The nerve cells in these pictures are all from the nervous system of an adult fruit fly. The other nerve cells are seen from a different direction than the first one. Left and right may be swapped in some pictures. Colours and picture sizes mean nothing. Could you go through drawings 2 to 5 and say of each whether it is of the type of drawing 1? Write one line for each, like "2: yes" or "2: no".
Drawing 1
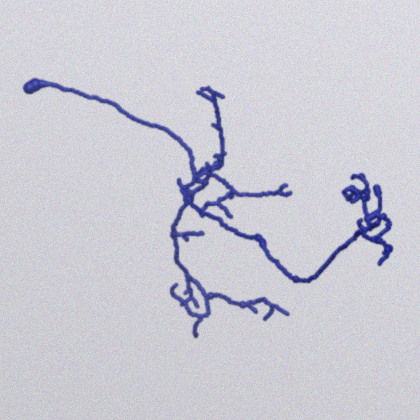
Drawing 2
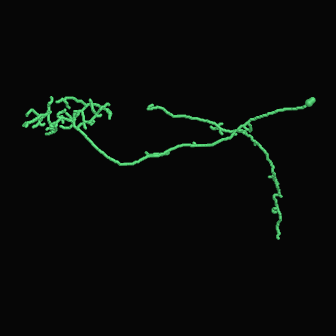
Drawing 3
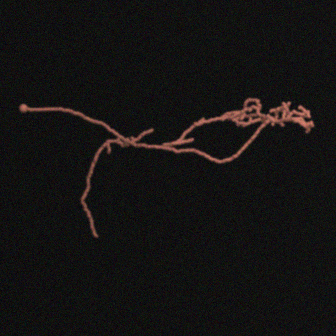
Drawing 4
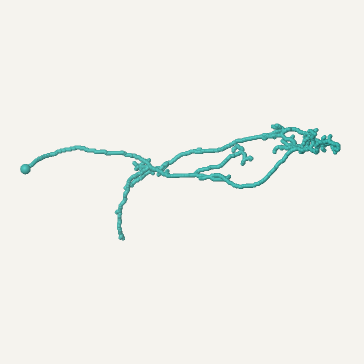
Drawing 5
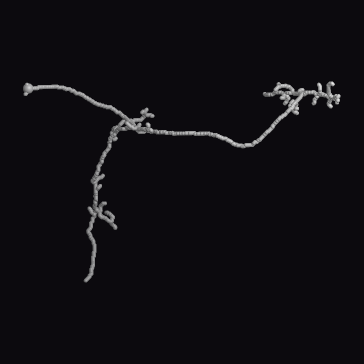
2: no
3: no
4: no
5: yes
